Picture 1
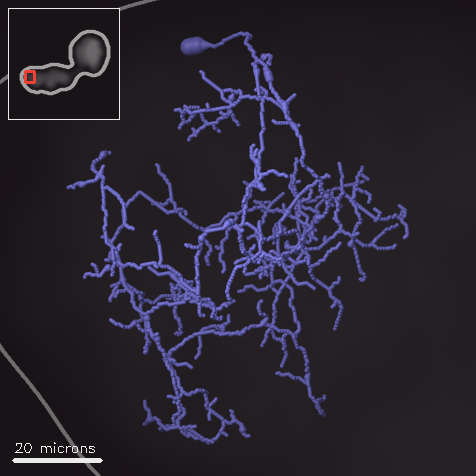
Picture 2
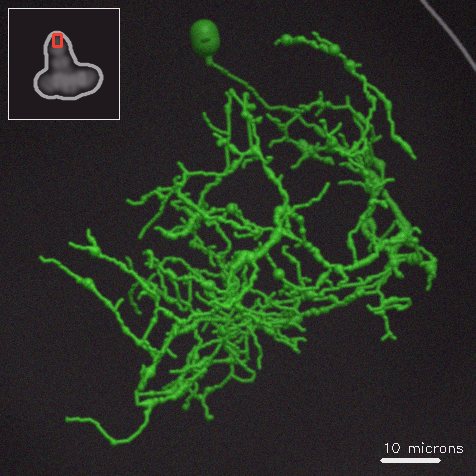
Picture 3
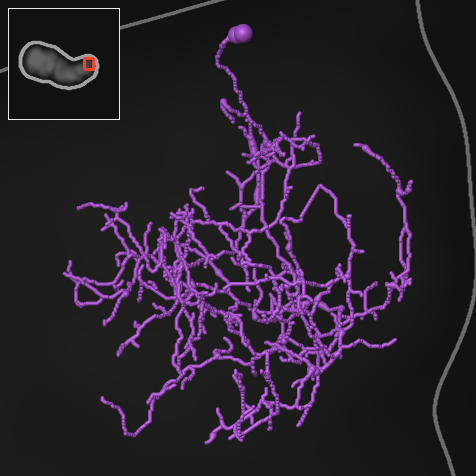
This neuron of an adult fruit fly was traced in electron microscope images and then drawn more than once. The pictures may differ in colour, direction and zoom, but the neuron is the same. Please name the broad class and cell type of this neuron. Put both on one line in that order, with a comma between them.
nerve-cord intrinsic neuron, INXXX416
